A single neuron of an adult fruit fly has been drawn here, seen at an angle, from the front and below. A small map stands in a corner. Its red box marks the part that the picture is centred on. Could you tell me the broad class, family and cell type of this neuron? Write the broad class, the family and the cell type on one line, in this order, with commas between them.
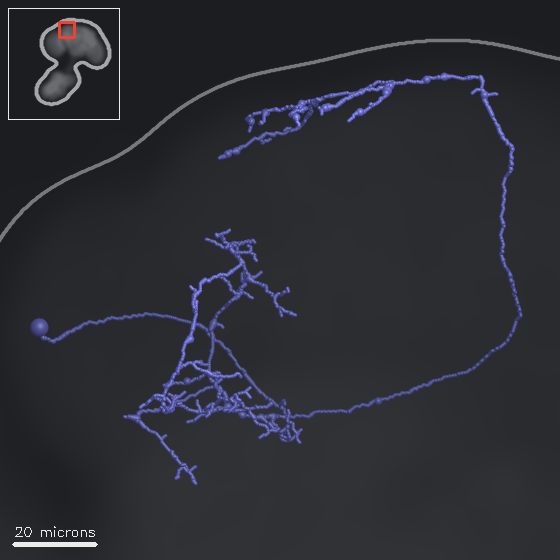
central-brain intrinsic neuron, hemilineage DL1_dorsal, LHPV5b2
